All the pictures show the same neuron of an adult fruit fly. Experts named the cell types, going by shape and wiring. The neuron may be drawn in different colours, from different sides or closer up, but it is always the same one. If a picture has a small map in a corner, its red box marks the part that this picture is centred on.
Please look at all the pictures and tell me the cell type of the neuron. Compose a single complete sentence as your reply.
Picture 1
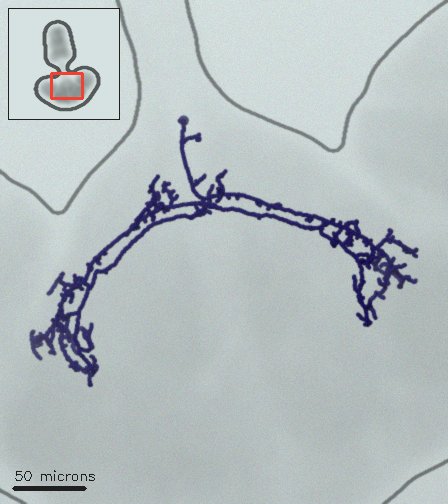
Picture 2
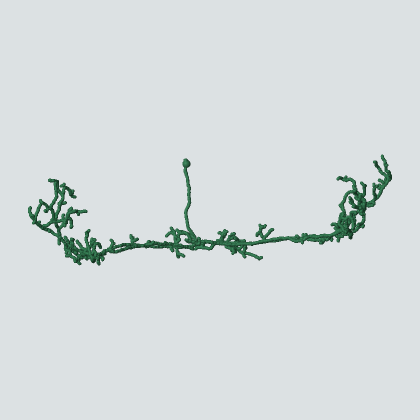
The single neuron here is of type SAD099.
